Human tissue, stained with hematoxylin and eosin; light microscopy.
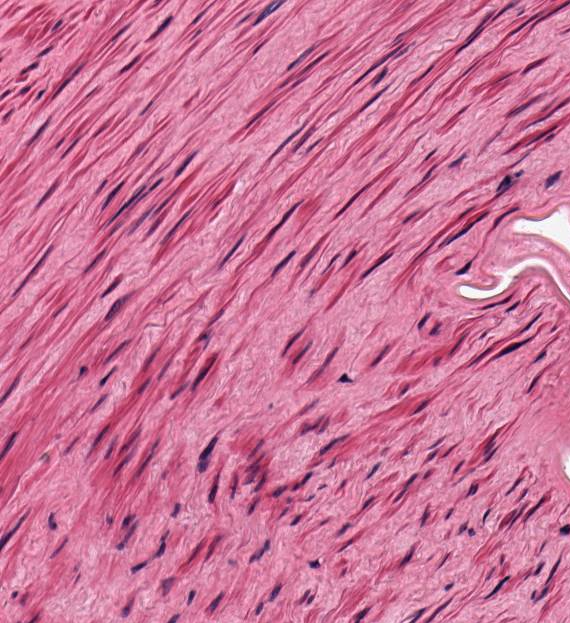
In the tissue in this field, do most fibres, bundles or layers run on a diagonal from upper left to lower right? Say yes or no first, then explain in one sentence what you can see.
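No. The cell bundles run diagonally from the lower left toward the upper right of the field.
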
